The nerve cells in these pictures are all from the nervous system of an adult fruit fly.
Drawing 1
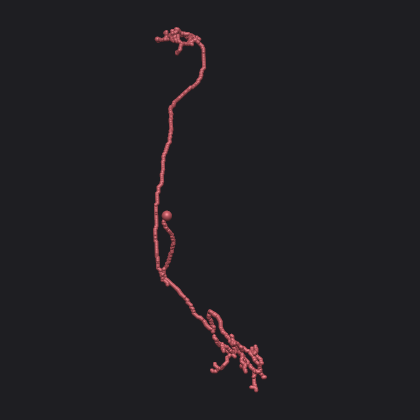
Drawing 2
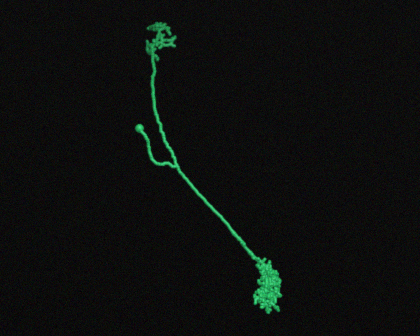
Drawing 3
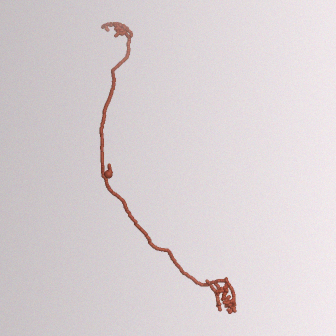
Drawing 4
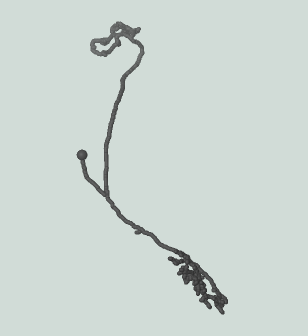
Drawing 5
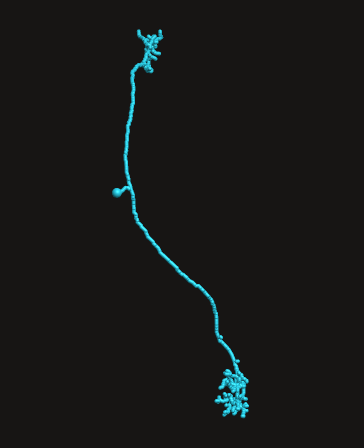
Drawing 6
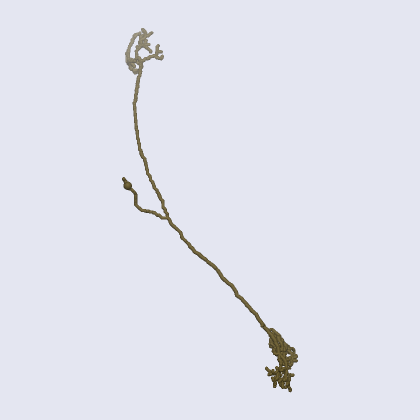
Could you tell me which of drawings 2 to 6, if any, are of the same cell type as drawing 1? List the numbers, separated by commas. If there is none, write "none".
3, 4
